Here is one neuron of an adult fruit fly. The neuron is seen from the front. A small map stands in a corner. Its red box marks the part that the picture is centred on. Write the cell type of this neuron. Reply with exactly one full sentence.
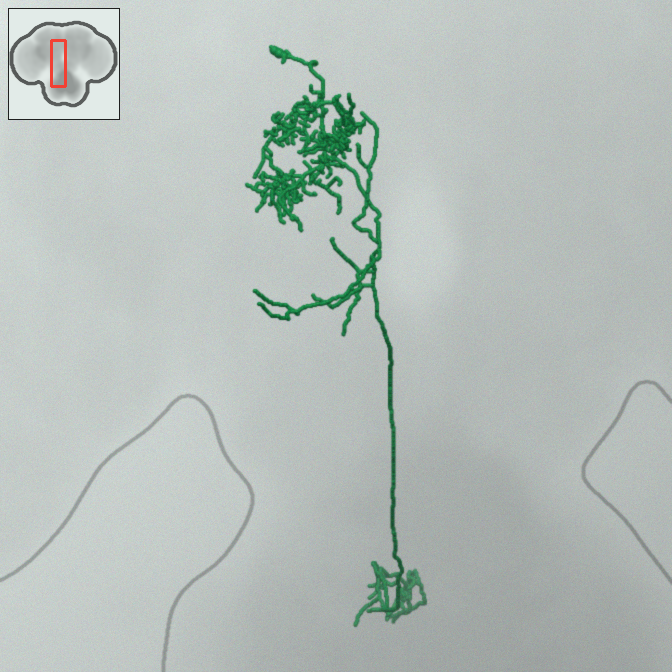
On the level of cell type, this neuron is DNpe014.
